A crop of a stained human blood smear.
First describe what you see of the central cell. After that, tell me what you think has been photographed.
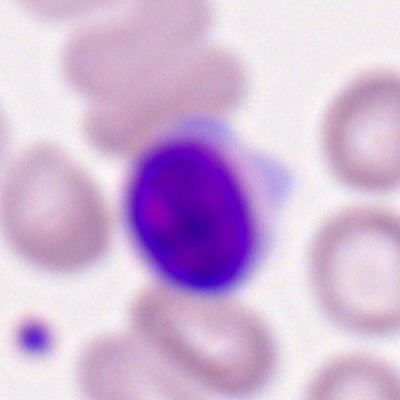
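What strikes me first is how much of the cell the nucleus takes up, leaving only a scant rim of cytoplasm. That cytoplasm is pale blue. I can see it best at the upper right, where it forms a small pale bulge. There are no vacuoles in it that I can find. This is a lymphocyte.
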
